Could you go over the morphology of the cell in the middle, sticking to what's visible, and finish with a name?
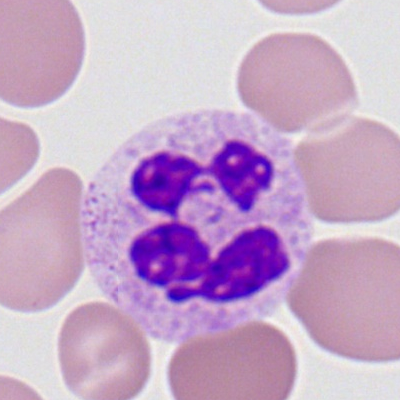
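The chromatin is dark purple and coarsely clumped, and no nucleoli can be seen in the nucleus. The cytoplasm is plentiful and pale pinkish-lilac. It is filled with fine, small lilac granules. Answer: segmented neutrophil.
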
